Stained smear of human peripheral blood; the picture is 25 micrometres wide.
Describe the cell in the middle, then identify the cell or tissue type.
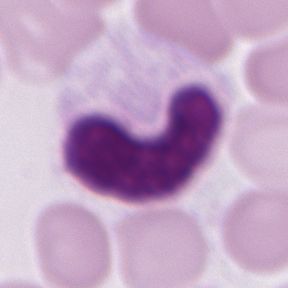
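Follow the nuclear band along to its right end, and you will see that it turns upward. Notice that the chromatin is dense and dark purple. The cytoplasm is pale lilac, and most of it lies above the nucleus, in the hollow of its curve. This is a band neutrophil.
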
